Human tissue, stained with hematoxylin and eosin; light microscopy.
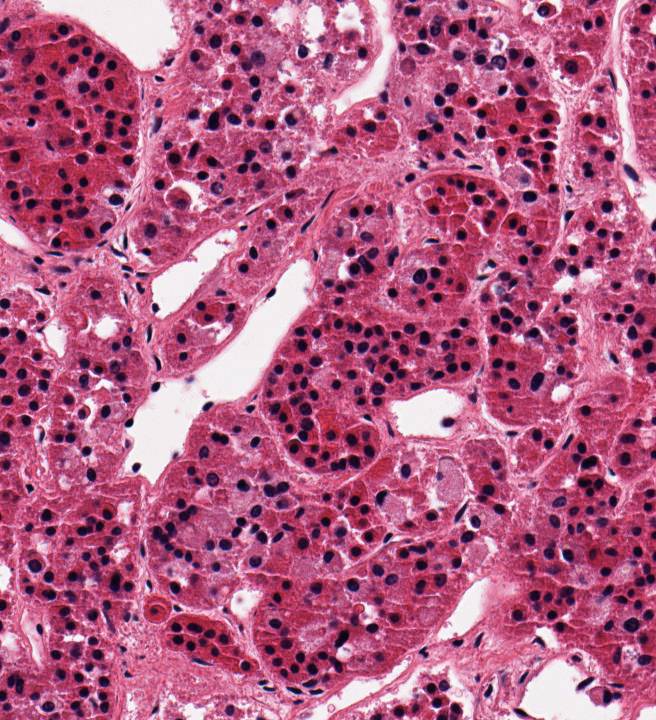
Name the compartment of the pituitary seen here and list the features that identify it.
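Pars distalis: rounded nests and cords of cells, separated by thin septa, fill the field.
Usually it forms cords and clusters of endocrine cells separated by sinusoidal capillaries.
Many cells have intensely red, granular cytoplasm, densest in the upper-left nest.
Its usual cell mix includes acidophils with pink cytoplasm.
The septa are delicate pink strands carrying elongated spindle-shaped nuclei. No follicles or secretion-filled lumens appear among the nests.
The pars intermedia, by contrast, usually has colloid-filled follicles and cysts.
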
